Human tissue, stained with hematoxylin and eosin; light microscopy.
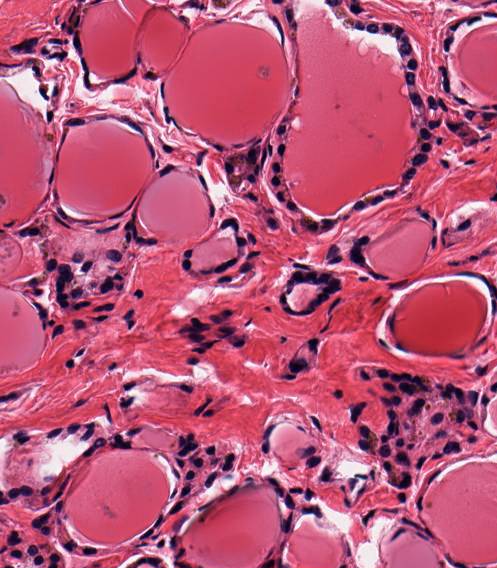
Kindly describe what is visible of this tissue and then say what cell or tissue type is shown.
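Rounded, closed follicles of widely varying size make up the field, separated by bands of stroma. Each follicle is filled with homogeneous pink colloid. Between the follicles the stroma is abundant pink fibrous tissue with wavy fibres. No fat cells are seen anywhere in the field. The tissue is thyroid.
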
